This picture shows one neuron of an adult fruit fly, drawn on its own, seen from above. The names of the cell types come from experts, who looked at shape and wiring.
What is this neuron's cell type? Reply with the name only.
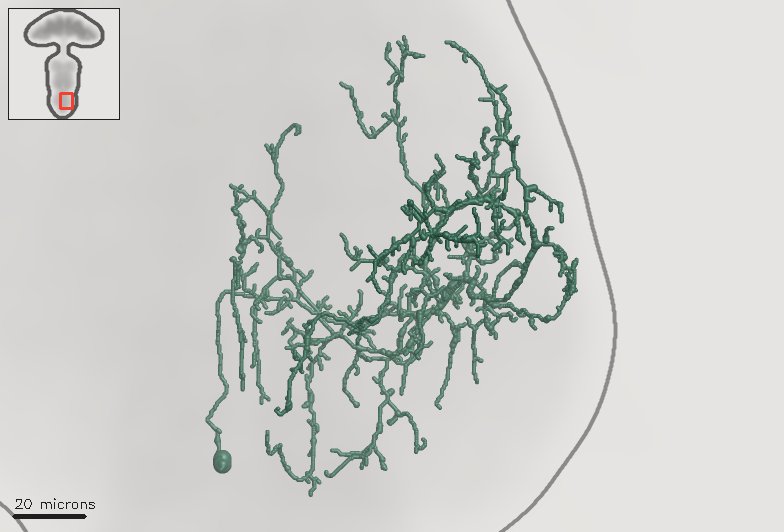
IN13B022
